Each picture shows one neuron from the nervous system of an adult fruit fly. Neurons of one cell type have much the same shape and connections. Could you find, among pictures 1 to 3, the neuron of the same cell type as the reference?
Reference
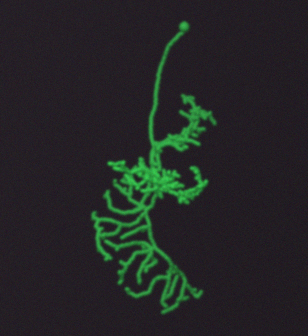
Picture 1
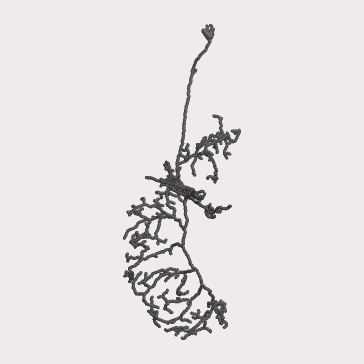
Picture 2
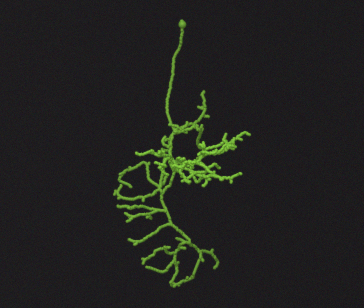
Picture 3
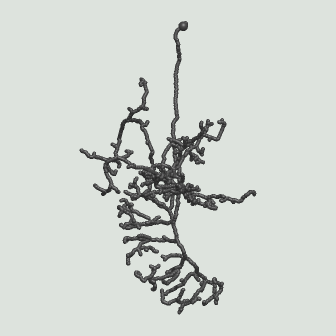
Picture 2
